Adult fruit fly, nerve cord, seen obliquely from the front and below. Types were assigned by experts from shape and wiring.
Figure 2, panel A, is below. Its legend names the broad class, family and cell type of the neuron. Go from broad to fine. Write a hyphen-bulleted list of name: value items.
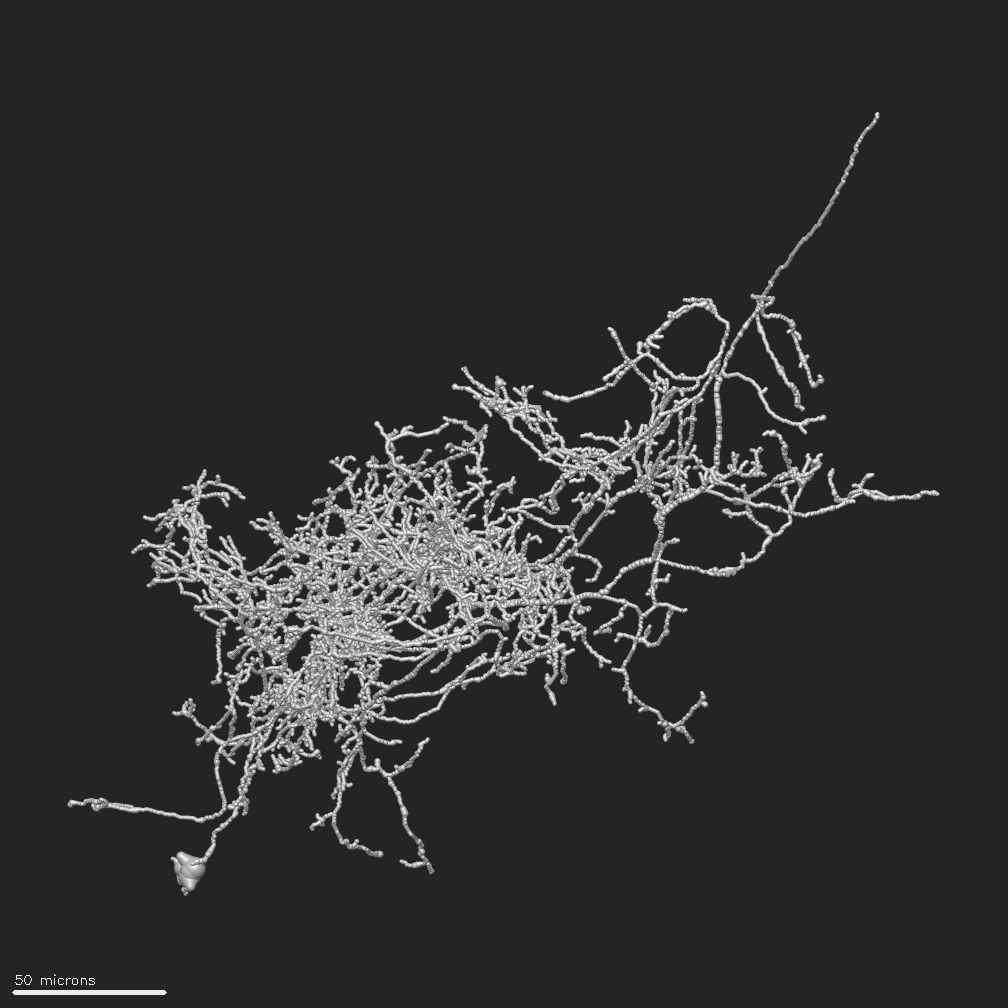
- broad class: ascending neuron
- family: hemilineage 05B
- cell type: AN05B005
